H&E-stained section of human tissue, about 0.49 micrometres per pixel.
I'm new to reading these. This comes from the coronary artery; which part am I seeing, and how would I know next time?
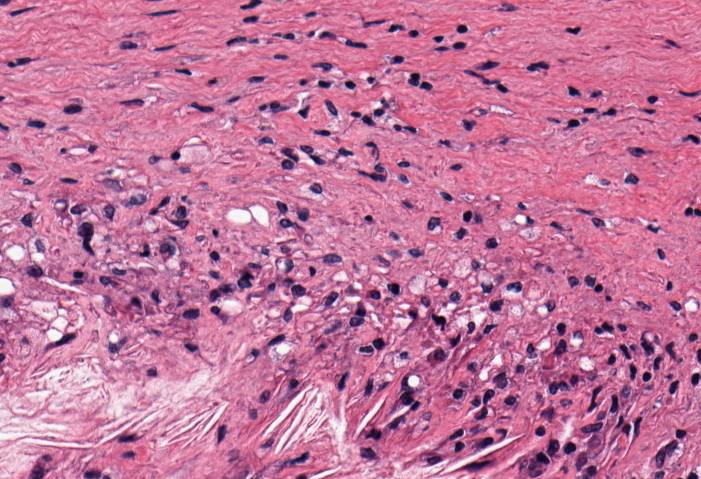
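That's the tunica intima. The field is layered, with dense pink fibrous tissue across the top, a more cellular band through the middle, and tissue bearing clefts along the bottom. Needle-shaped empty clefts sit at the lower left and bottom centre. In the middle band you've got lots of cells with pale, finely vacuolated cytoplasm and rounded nuclei, plus small round clear vacuoles, clearest on the left.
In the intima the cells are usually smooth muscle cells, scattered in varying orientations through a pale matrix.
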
